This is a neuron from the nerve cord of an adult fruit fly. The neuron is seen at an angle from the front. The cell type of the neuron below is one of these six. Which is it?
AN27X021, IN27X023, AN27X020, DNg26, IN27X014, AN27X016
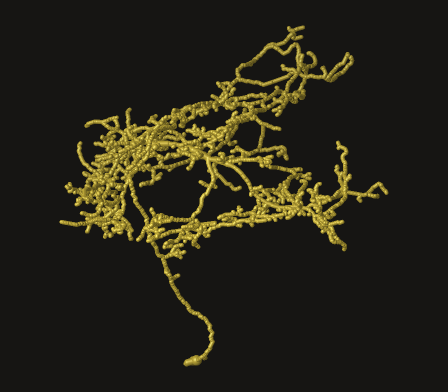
IN27X014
